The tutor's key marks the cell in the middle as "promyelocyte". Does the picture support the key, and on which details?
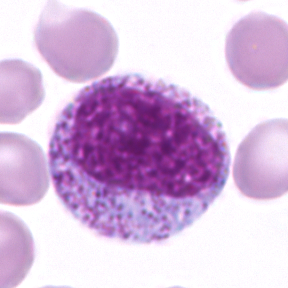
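The chromatin is dark purple and patchy, with small paler spots between denser clumps. Many fine dark purple granules are scattered through the cytoplasm, and no projections stick out from the cell surface.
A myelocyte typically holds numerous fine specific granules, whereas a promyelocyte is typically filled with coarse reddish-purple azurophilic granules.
The fineness of the granules here speaks for myelocyte and against promyelocyte. Promyelocyte does not fit; the cell is a myelocyte.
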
